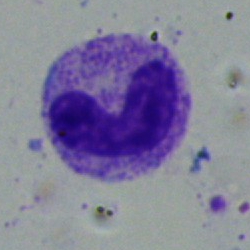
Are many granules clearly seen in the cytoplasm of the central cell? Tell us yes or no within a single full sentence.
Yes, many granules are seen in the cytoplasm of this cell.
